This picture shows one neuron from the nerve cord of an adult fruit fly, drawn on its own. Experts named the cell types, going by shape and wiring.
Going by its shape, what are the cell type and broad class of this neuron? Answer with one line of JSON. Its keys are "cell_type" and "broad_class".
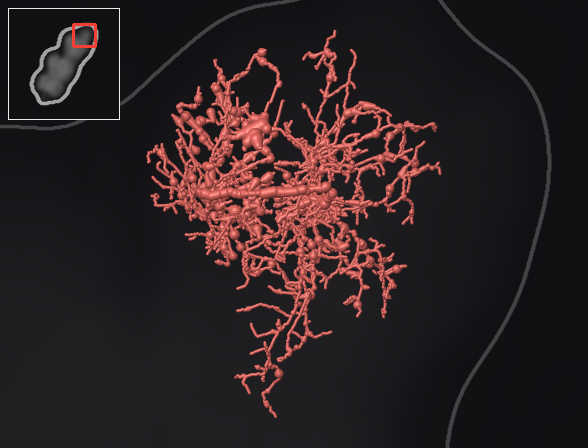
{"cell_type": "INXXX382_b", "broad_class": "nerve-cord intrinsic neuron"}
